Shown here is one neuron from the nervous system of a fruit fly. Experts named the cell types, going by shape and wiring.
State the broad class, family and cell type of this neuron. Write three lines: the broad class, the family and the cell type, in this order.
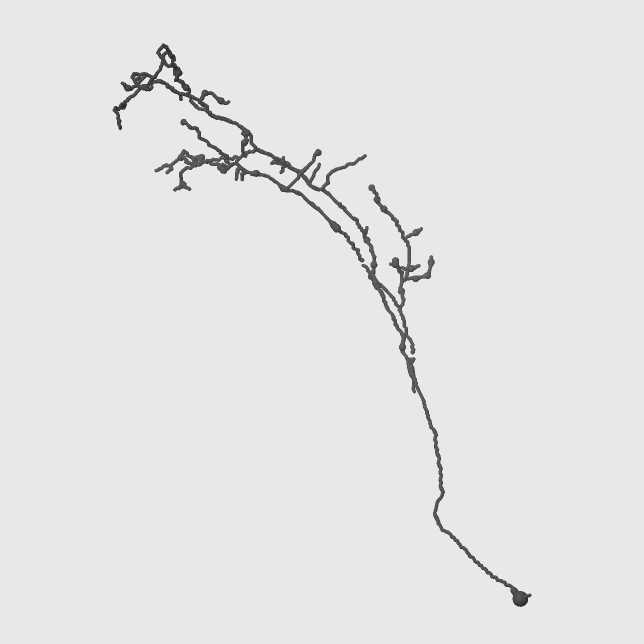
central-brain intrinsic neuron
hemilineage EBa1
SMP166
